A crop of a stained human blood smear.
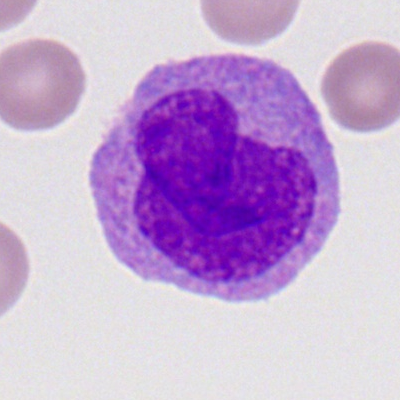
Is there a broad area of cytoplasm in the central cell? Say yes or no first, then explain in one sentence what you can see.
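Yes. The cytoplasm is abundant and pale lilac-blue.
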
